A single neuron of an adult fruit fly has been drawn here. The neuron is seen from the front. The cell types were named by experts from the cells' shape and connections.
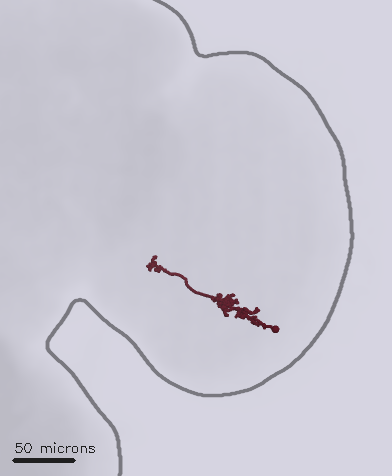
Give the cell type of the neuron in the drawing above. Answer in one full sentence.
The cell type held by this neuron is TmY18.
